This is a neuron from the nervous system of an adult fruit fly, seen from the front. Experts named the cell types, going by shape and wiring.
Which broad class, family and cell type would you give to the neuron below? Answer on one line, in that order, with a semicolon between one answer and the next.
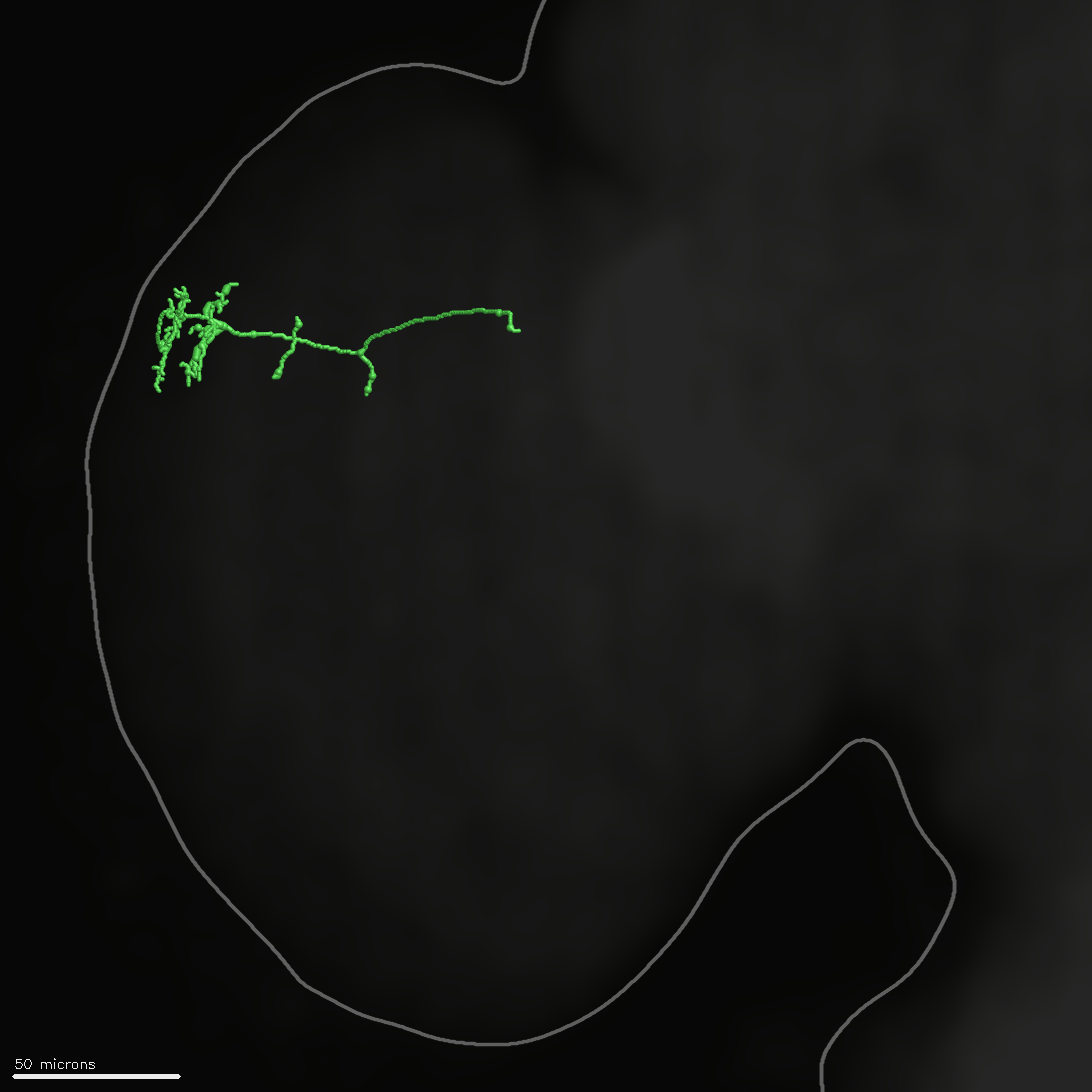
optic-lobe intrinsic neuron; TmY; TmY3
